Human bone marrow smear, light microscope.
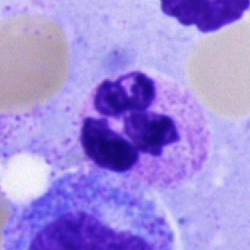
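Segmented neutrophil, central cell: the nucleus is divided into several separate lobes, with dark purple, densely clumped chromatin. The cytoplasm of this segmented neutrophil is pale pink, with fine pink-violet granules scattered throughout.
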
